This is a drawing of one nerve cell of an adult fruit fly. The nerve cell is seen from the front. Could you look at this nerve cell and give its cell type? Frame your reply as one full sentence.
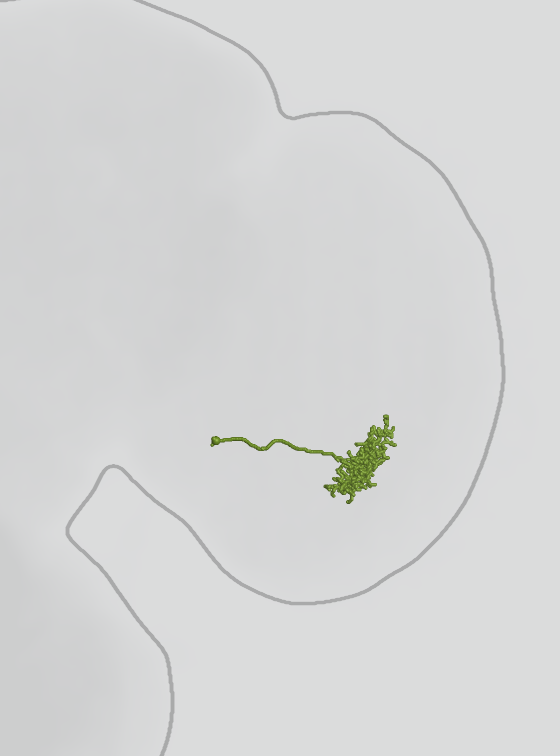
The cell type that this nerve cell has is Pm5.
